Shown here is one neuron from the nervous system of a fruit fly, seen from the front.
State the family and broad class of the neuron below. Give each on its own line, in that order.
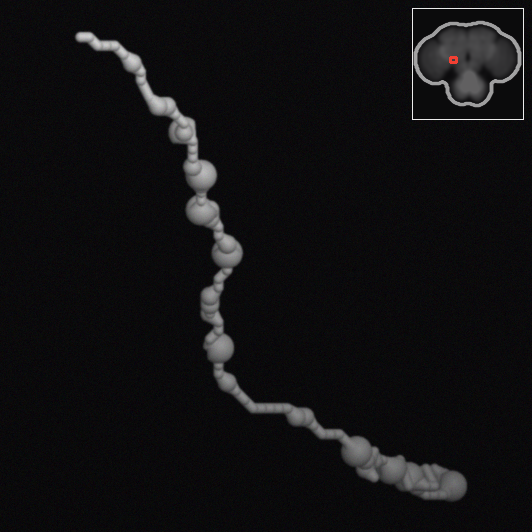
class mechanosensory
sensory neuron entering the brain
